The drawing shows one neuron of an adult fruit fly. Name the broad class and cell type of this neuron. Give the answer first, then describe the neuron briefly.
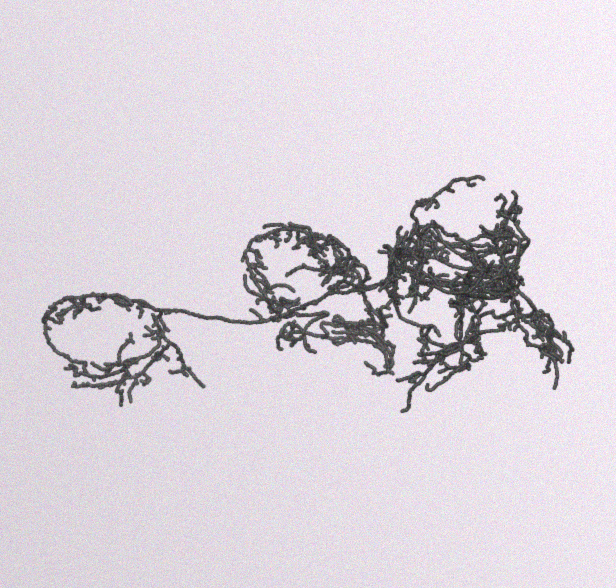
It is a nerve-cord intrinsic neuron. It is of cell type INXXX045. In this view it is wider than it is tall.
